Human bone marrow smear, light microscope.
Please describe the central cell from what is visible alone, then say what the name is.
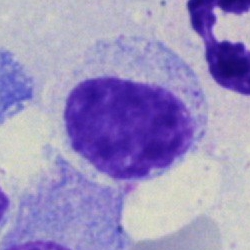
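In this cell the outline is roughly round. The nucleus is placed off-centre, toward the lower left of the cell. No distinct nucleoli can be seen within it. The cytoplasm has a pale greyish-blue colour. The cell shown is a myelocyte.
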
